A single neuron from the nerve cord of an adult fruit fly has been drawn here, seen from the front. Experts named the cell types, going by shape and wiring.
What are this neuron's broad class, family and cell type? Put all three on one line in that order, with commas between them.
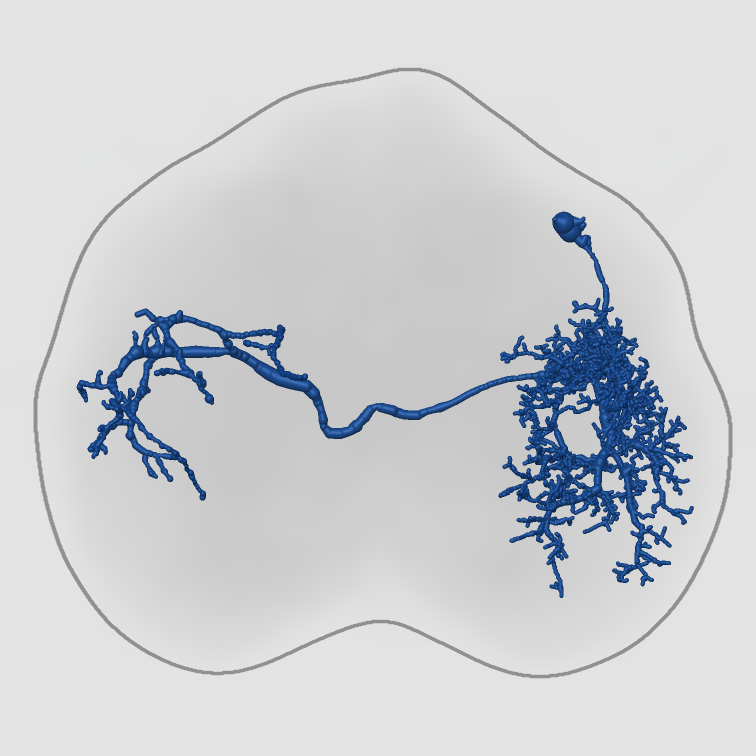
ascending neuron, hemilineage 19B, AN19B004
